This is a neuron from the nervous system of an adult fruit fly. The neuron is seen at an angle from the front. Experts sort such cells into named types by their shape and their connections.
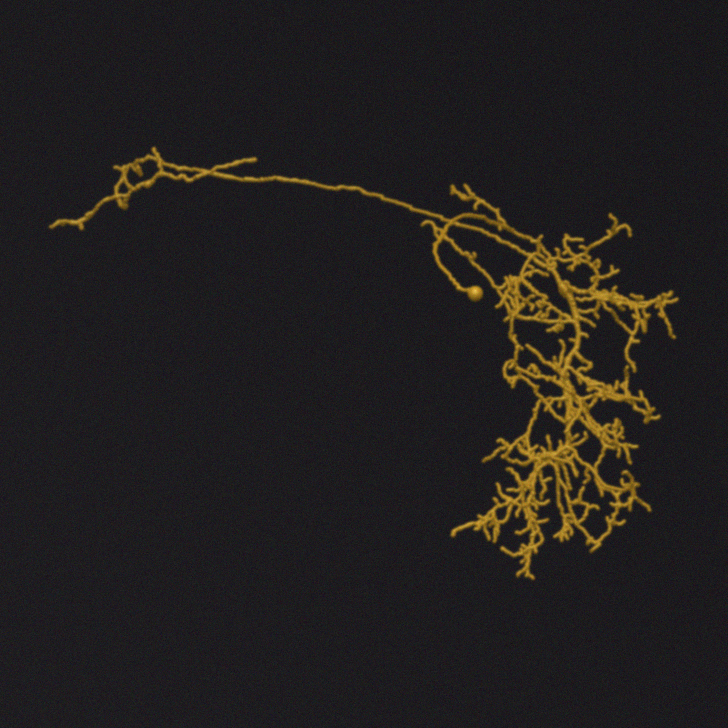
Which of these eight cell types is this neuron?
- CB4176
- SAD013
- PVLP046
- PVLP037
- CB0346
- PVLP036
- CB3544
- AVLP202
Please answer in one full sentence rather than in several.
Under cell type classification, the neuron is CB3544.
